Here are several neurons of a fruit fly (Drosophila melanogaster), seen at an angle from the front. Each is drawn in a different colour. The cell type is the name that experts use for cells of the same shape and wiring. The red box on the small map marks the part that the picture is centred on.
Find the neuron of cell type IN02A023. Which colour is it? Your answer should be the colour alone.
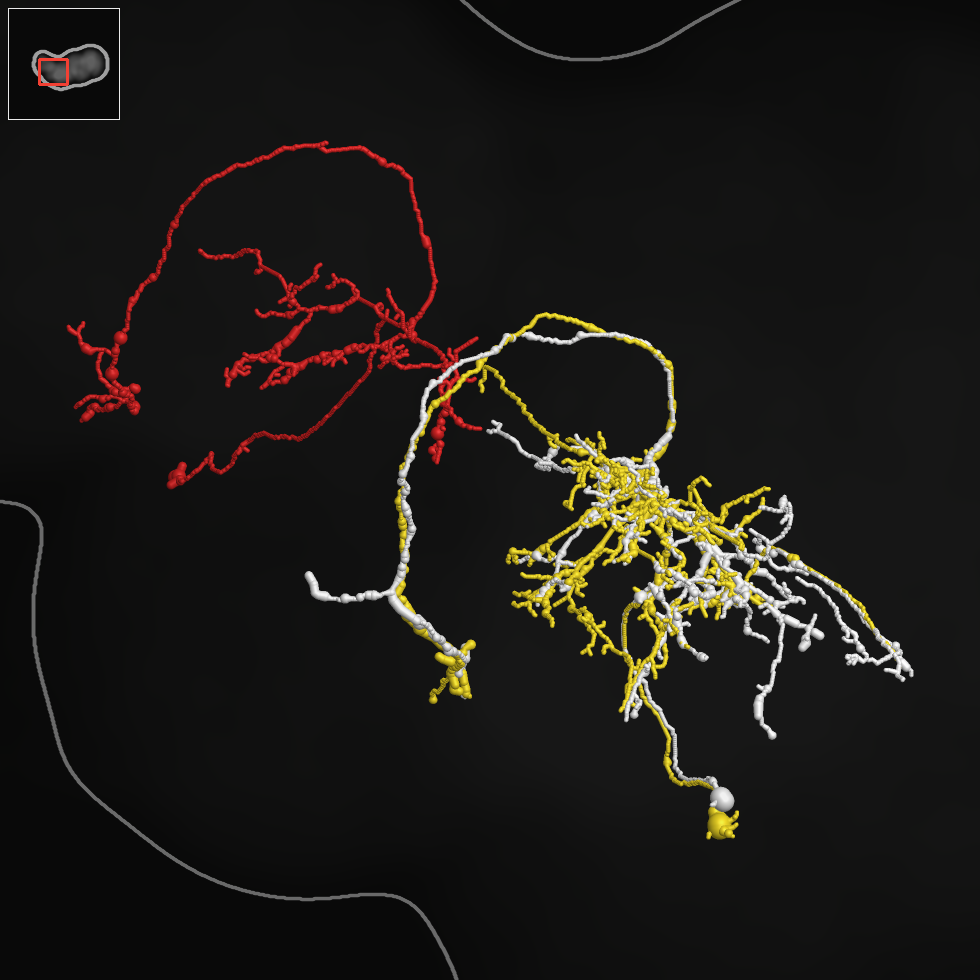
white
